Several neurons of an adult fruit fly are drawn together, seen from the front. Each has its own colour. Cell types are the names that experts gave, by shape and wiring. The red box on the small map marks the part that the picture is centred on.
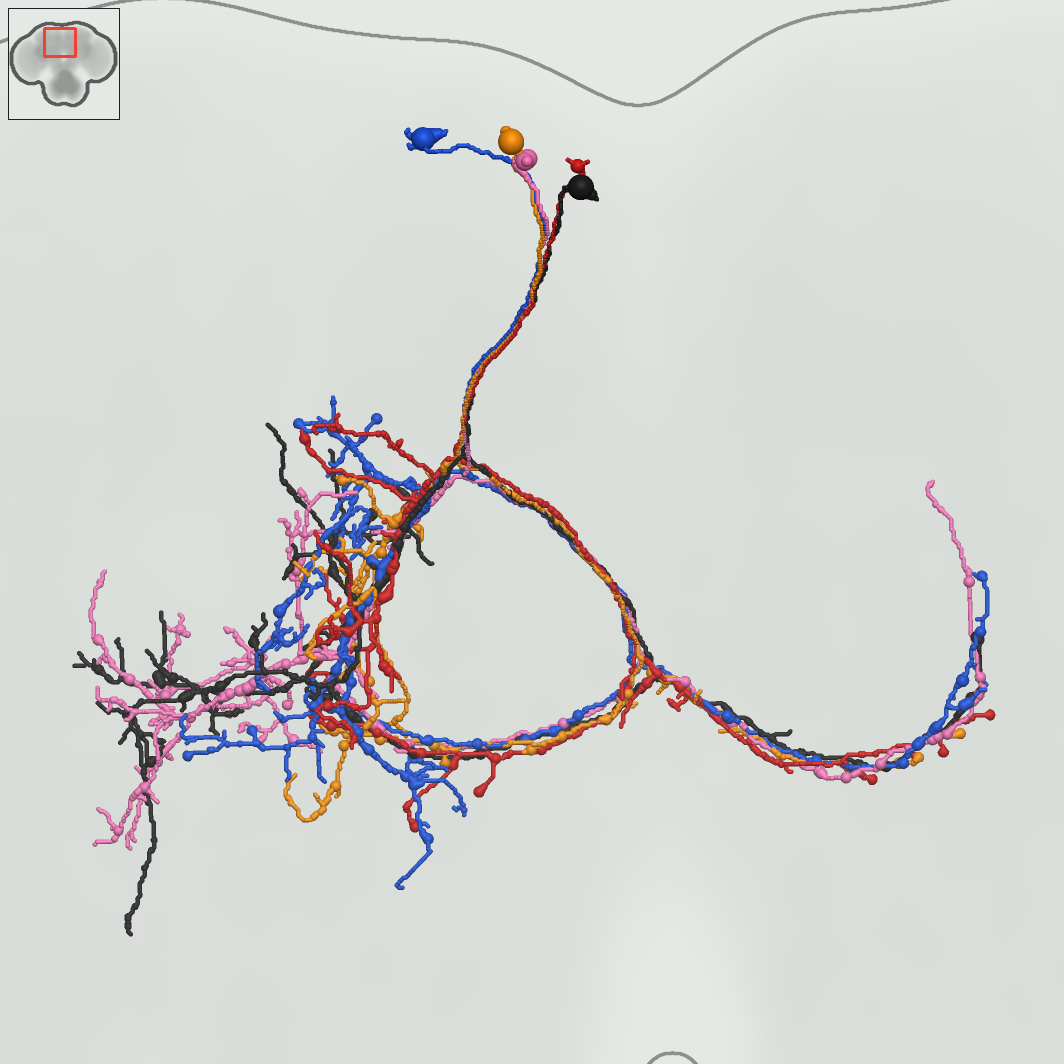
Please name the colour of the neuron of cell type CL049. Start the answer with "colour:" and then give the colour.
colour: blue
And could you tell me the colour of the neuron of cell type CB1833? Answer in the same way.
colour: red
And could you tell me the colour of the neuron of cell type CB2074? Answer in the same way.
colour: pink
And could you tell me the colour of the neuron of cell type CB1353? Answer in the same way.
colour: black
